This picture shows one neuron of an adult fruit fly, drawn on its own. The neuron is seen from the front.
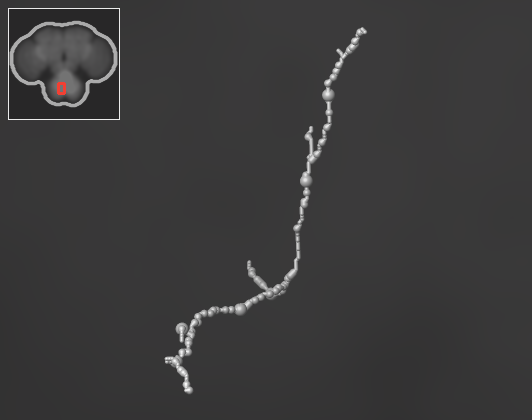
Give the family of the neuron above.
class mechanosensory tactile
